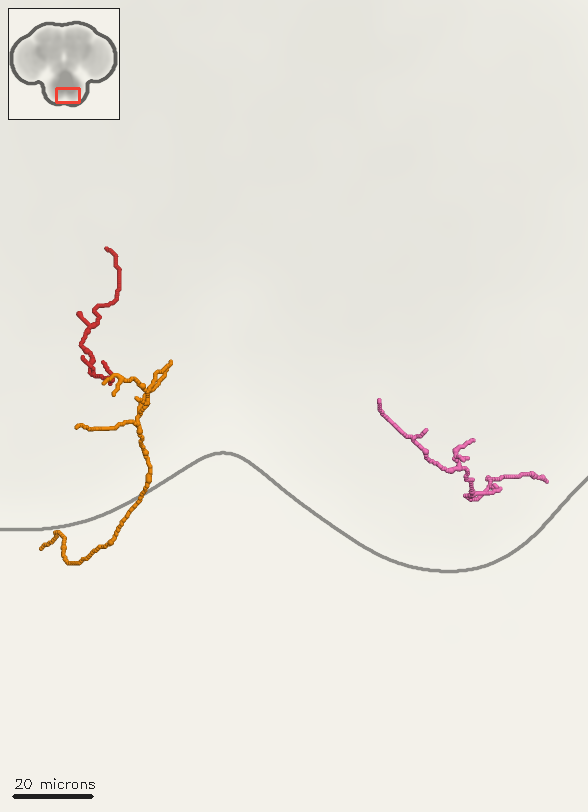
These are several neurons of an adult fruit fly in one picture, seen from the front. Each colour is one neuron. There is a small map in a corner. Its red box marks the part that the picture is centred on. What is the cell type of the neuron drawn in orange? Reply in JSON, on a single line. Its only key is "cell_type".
{"cell_type": "SNta29"}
